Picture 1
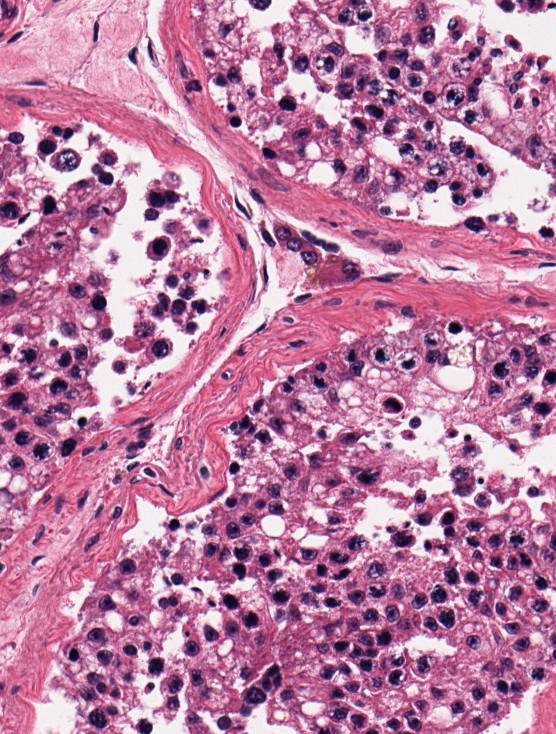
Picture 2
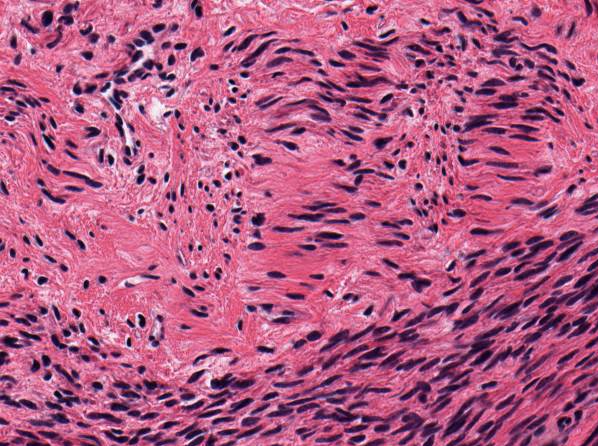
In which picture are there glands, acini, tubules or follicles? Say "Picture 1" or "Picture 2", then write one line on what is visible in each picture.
Picture 1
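Picture 1: The field shows parts of three rounded tubular profiles separated by bands of pink fibrous tissue.
Picture 2: No epithelium or glands are present in the field.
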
